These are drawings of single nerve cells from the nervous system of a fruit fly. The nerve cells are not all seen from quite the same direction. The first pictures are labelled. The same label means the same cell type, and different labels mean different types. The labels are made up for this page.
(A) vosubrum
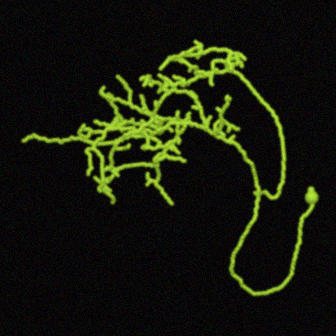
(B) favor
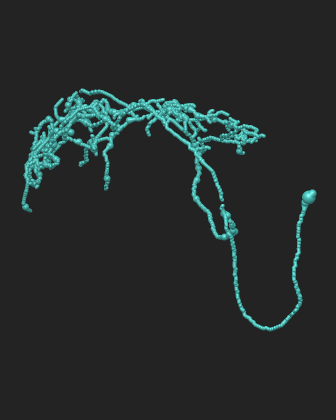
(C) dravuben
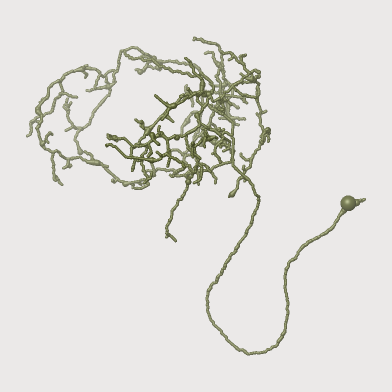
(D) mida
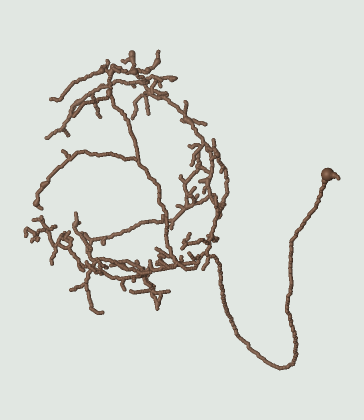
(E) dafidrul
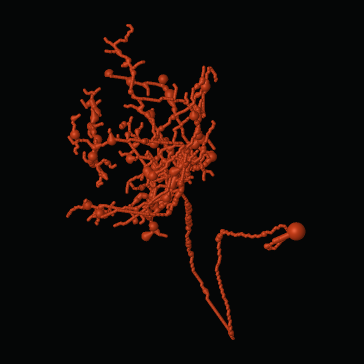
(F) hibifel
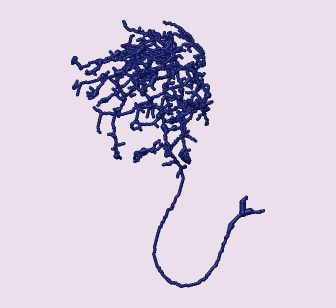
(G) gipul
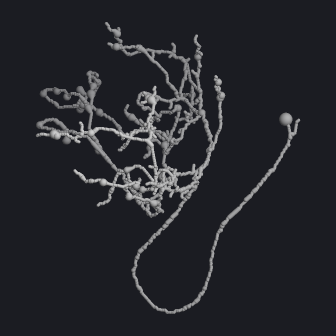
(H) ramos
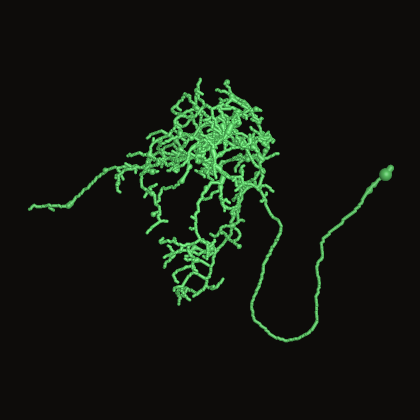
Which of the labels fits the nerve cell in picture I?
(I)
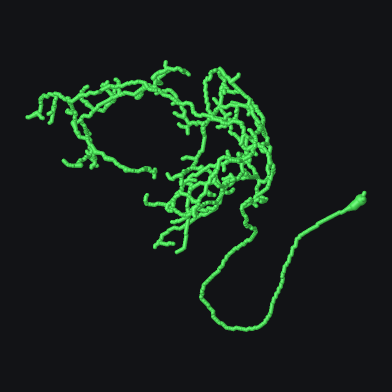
dravuben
